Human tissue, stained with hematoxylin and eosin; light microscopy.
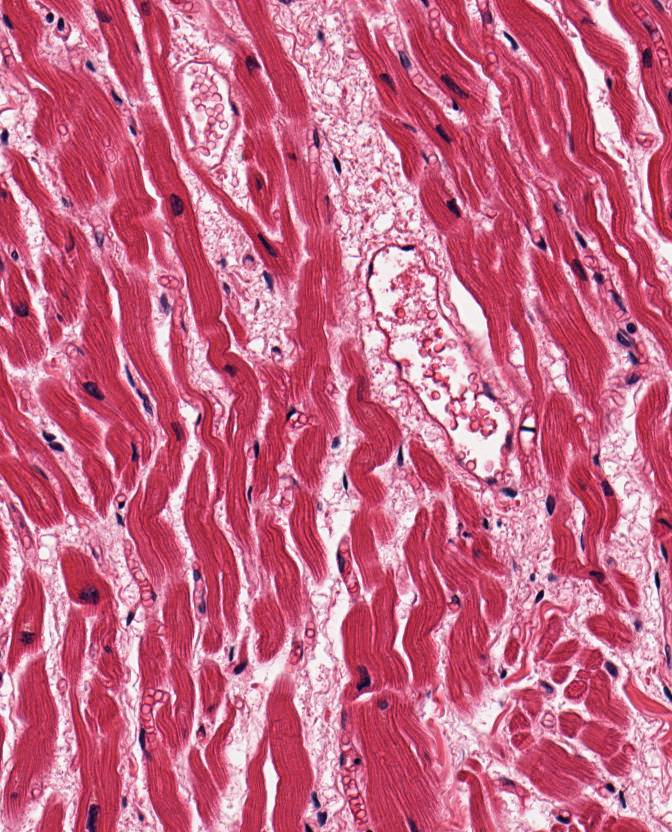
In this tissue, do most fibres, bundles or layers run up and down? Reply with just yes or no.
Yes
